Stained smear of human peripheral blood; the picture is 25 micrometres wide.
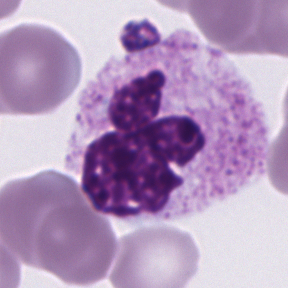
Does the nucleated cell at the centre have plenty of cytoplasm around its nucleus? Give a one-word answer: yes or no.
Yes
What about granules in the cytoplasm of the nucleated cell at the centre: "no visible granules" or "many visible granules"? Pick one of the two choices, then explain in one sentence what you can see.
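Many visible granules. Many fine lilac-purple granules are scattered throughout the cytoplasm.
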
